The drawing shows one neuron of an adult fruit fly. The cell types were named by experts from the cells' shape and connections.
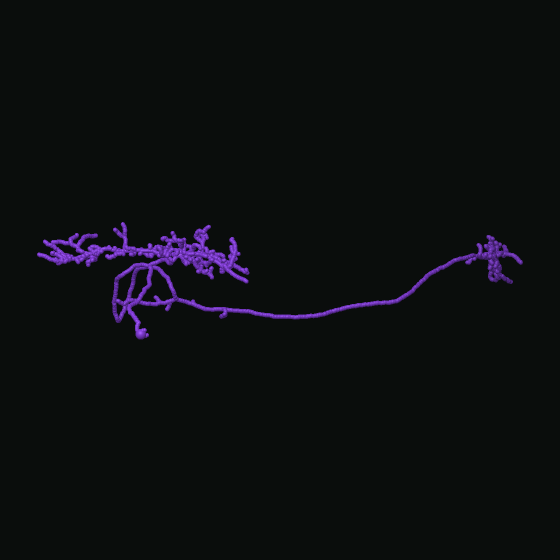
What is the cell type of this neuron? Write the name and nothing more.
AN02A009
